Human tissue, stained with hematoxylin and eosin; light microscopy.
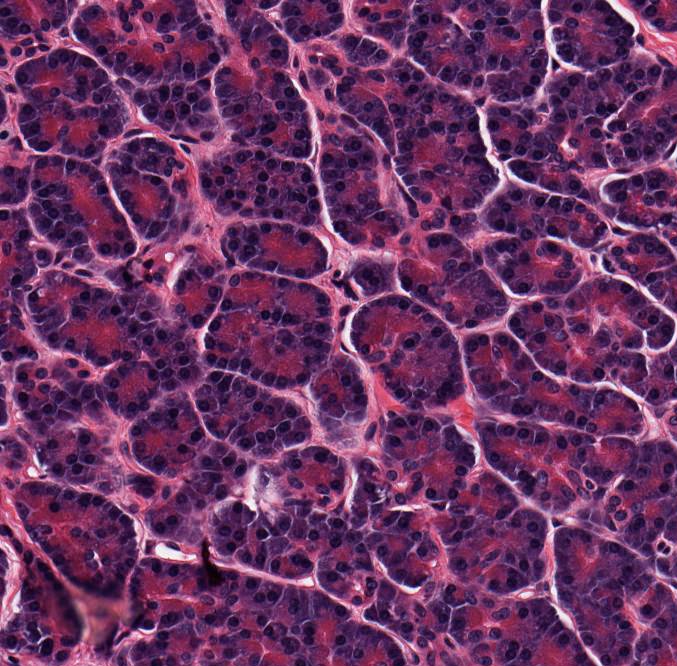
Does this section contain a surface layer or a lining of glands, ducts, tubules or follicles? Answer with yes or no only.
Yes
